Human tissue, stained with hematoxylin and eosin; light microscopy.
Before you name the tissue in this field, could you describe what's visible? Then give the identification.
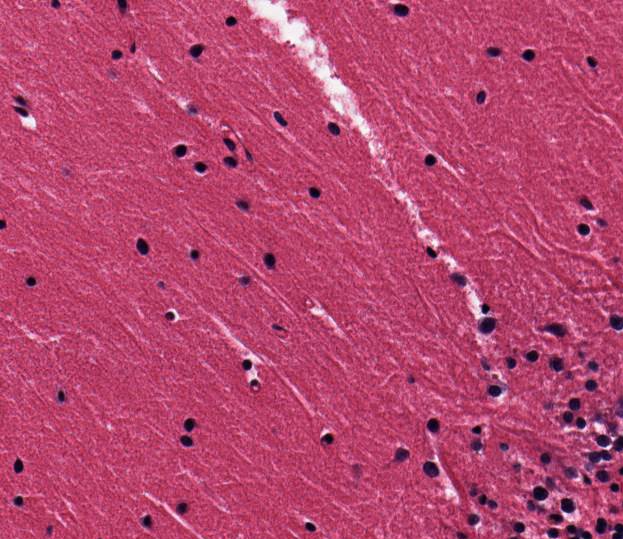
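Most of what you're looking at is pink, finely fibrillary tissue, with only sparse nuclei scattered through it, and faint fibre streaks running diagonally from upper left toward lower right. Those nuclei are small, round to oval and darkly stained, with little visible cytoplasm, and some sit in small clear perinuclear halos. This is cerebellum.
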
